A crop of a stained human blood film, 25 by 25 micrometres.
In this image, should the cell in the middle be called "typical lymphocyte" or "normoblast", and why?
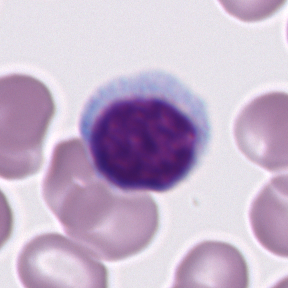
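Typical lymphocyte. Deciding point: cytoplasm pale sky-blue.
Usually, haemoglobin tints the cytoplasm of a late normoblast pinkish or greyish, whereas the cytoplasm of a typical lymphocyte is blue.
Cytoplasm forms a crescent, widest along the top, nearly absent along the bottom. Nucleus roundish, unlobed, about 9 by 8 micrometres, filling about 70% of the cell's area. Chromatin dark purple, coarsely clumped. Cell about 11 micrometres across.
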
